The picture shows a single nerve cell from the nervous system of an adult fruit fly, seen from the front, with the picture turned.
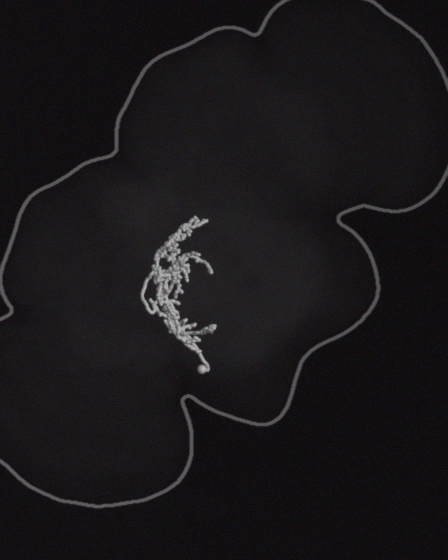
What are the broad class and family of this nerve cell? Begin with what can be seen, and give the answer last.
As drawn here it is taller than it is wide. It is a nerve-cord intrinsic neuron. Its family is hemilineage 08A.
